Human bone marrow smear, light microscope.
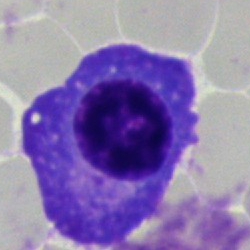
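Plasma cell, stained bone marrow smear. The outline is irregular, with blunt bulges rather than a smooth circle. The nucleus sits toward the upper right, leaving more cytoplasm to the left and below. Cytoplasm is plentiful, covering more area than the nucleus. One small clear round vacuole lies near its left edge.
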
